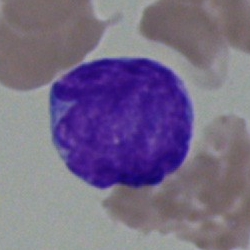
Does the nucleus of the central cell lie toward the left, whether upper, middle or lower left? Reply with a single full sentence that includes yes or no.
No, the nucleus is shifted toward the right rather than the left.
